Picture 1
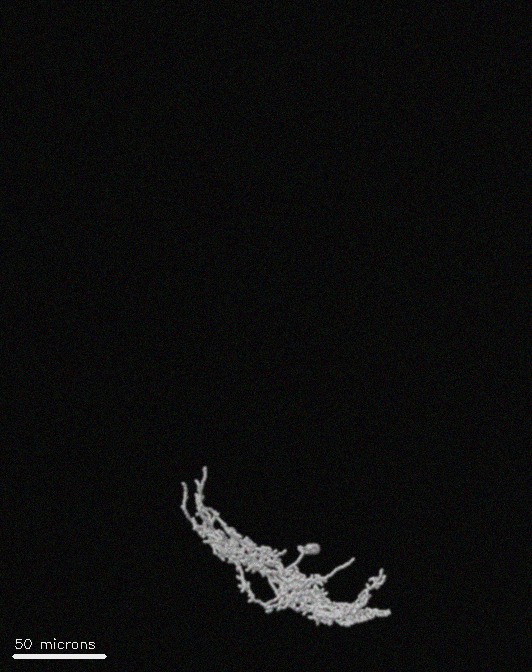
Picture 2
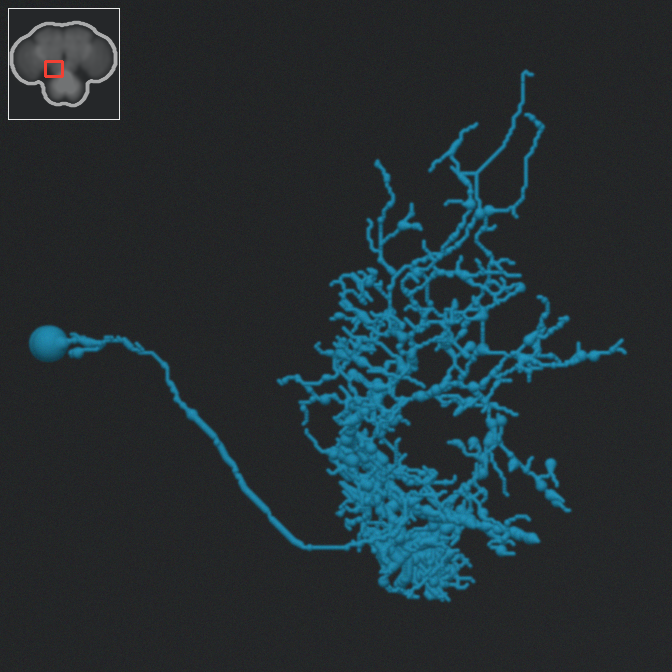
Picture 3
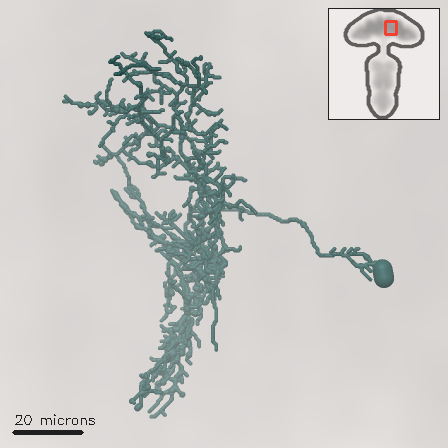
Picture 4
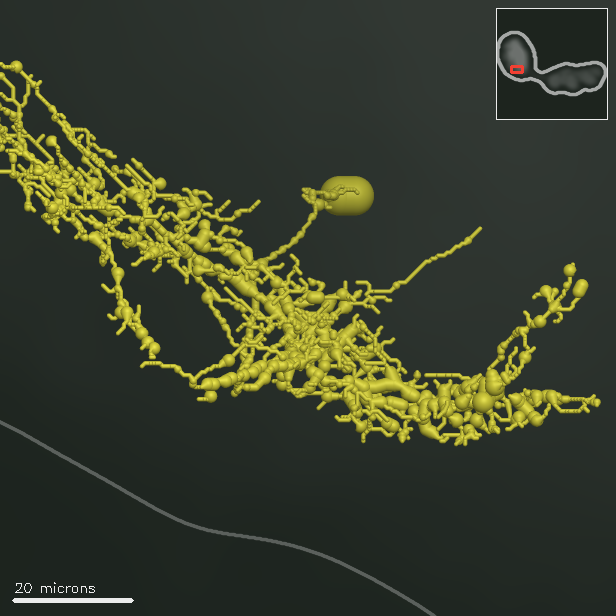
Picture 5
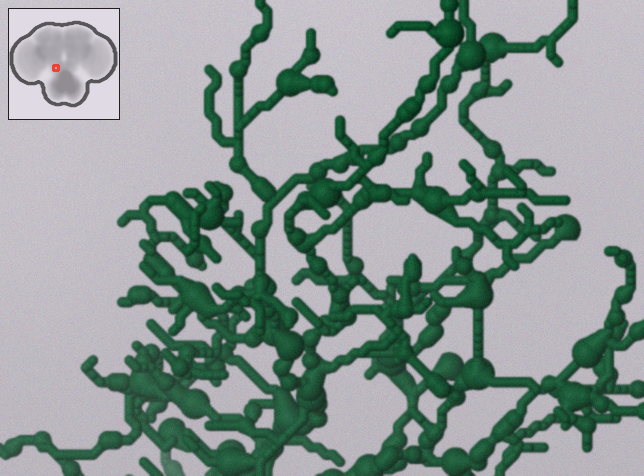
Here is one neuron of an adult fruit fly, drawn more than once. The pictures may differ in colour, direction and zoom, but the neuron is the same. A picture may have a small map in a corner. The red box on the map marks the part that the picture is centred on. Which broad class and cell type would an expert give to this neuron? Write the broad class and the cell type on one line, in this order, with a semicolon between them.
central-brain intrinsic neuron; GNG470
